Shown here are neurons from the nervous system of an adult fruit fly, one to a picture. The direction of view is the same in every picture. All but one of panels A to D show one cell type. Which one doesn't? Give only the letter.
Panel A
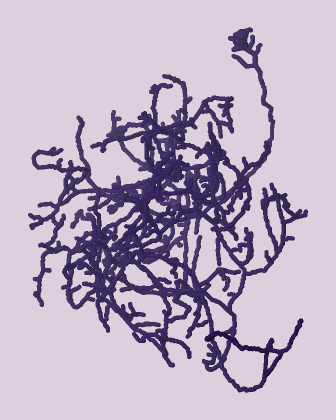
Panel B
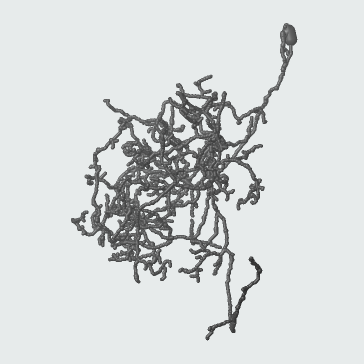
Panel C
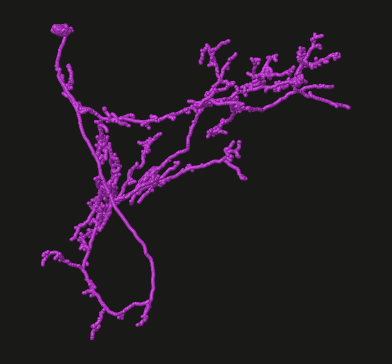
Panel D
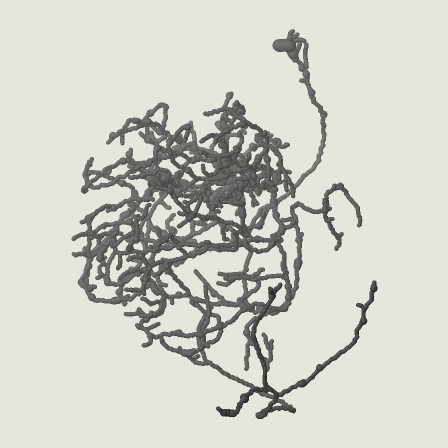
C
